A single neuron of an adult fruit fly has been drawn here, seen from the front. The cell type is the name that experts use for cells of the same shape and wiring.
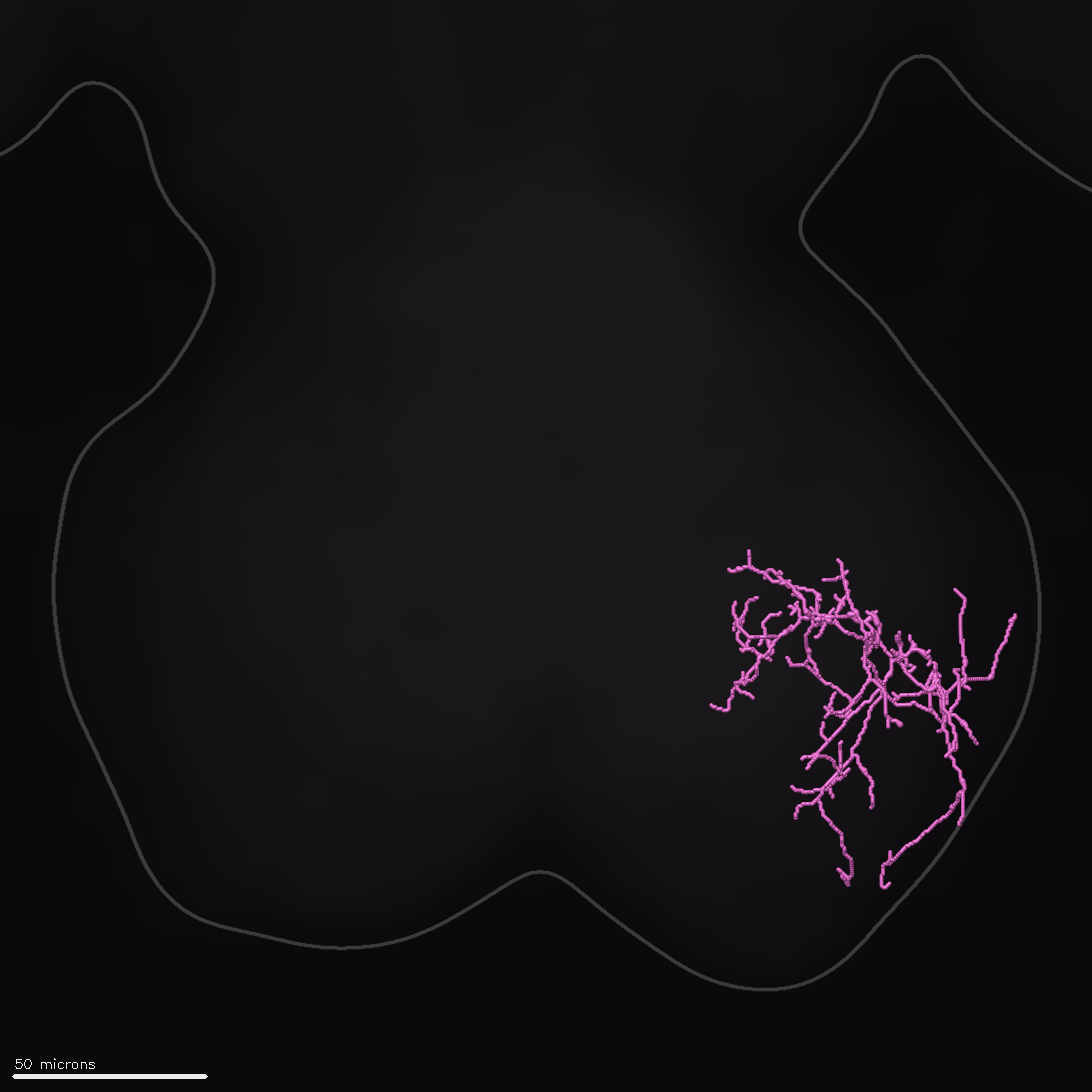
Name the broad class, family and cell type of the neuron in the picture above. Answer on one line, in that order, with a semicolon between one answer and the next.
nerve-cord intrinsic neuron; hemilineage 20A.22A; IN20A.22A055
